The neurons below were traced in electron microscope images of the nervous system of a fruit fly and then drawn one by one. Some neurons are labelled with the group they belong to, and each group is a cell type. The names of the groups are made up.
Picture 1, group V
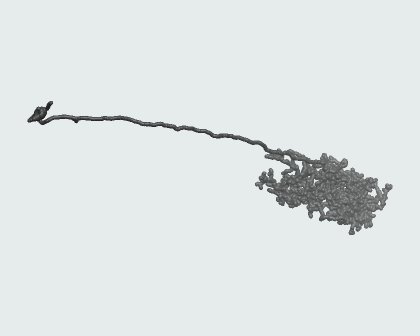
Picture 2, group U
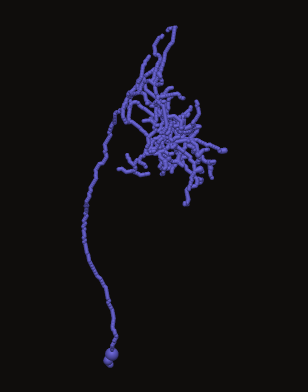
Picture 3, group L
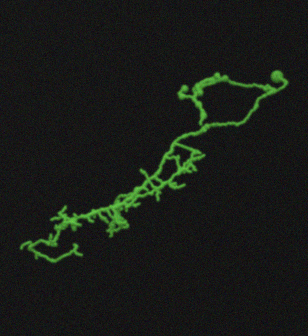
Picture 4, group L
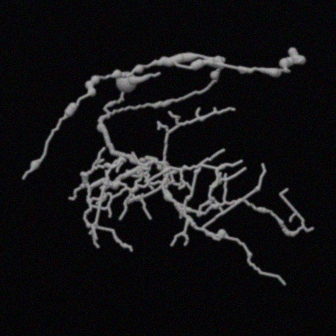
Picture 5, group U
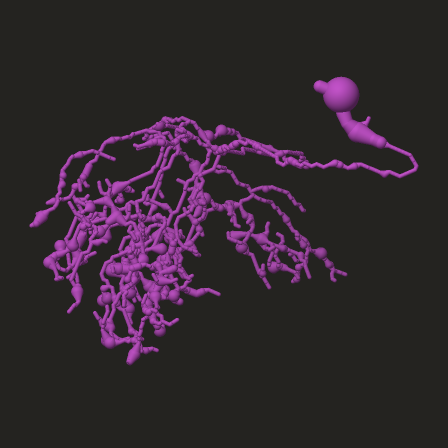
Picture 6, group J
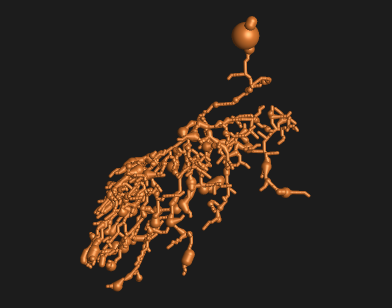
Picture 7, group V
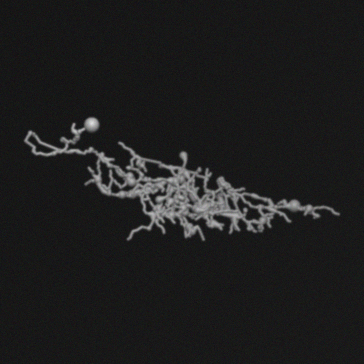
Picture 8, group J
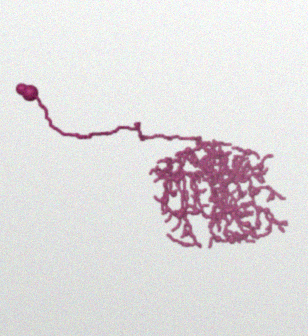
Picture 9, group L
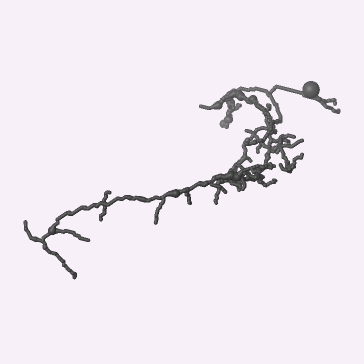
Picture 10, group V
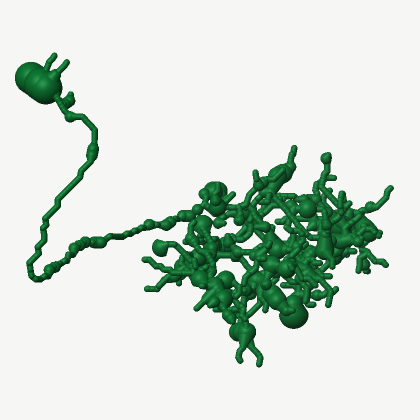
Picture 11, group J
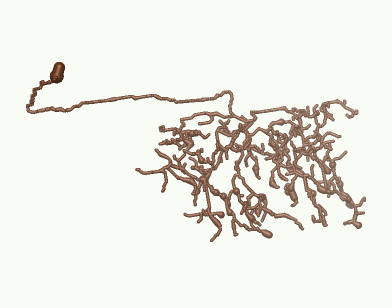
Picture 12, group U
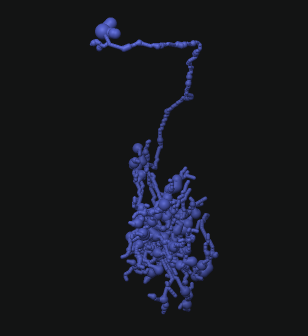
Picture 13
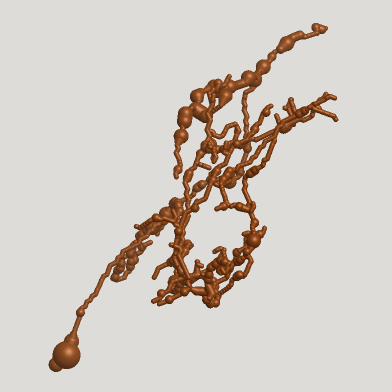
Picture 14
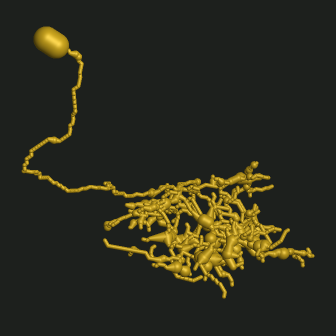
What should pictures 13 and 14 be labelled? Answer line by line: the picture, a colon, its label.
13: group L
14: group V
